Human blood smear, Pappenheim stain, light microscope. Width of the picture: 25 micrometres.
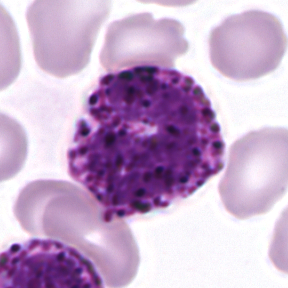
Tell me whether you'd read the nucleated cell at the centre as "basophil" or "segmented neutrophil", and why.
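Basophil. Coarse dark purple-black granules are scattered across the cell, over its central part as well as near its edge.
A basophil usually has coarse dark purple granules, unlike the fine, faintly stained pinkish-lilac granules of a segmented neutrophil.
Nuclear shape hidden by the overlying granules.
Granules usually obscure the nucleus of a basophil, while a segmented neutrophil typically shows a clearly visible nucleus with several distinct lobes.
Small pale streak near the centre of the cell. Cell about 14 micrometres across.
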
